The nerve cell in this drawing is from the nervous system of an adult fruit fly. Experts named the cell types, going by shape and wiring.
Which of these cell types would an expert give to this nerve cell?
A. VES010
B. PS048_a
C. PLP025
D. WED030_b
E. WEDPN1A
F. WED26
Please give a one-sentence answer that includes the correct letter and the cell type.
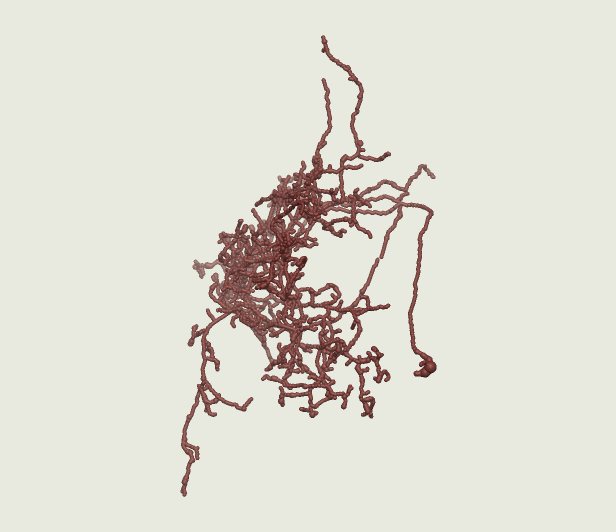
The nerve cell is of type VES010, and that type is option A.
